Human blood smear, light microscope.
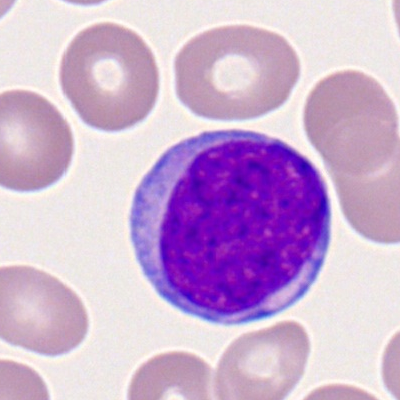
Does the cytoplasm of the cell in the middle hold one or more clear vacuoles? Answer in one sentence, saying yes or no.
No, no vacuoles are found within the cytoplasm of the cell.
